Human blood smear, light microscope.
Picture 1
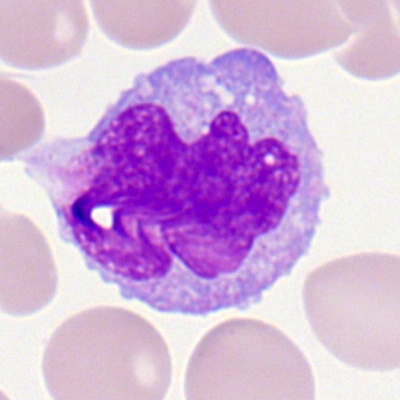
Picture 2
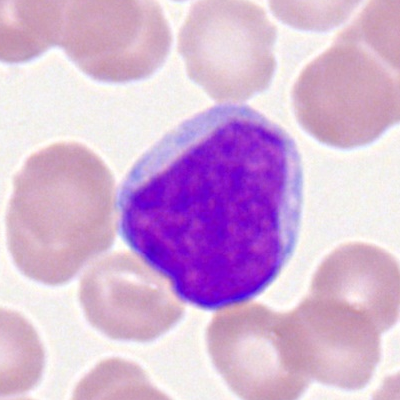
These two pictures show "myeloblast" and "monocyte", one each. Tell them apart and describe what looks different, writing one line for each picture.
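Picture 1 is a monocyte. A few small clear spots lie in the cytoplasm near the top of the cell.
Picture 2 is a myeloblast. The cytoplasm contains no vacuoles.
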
